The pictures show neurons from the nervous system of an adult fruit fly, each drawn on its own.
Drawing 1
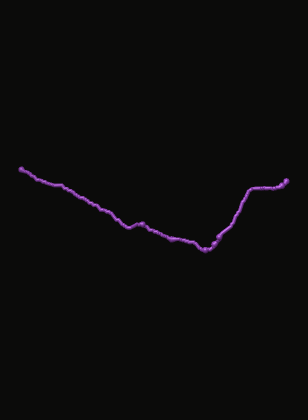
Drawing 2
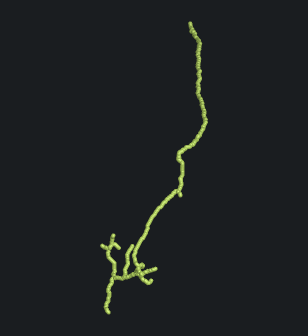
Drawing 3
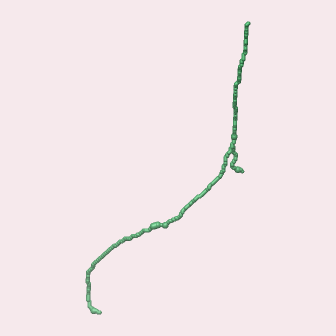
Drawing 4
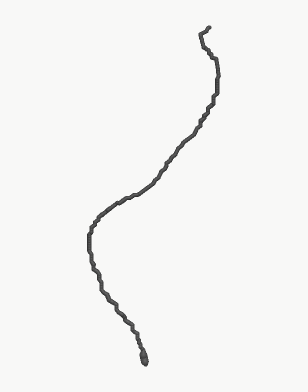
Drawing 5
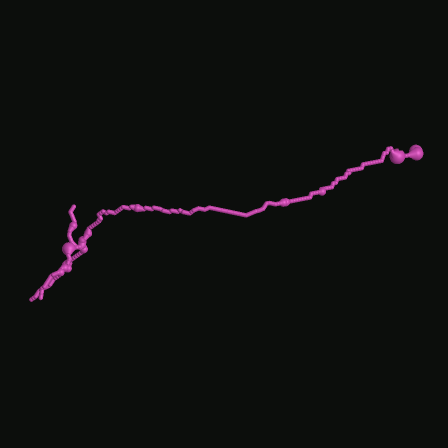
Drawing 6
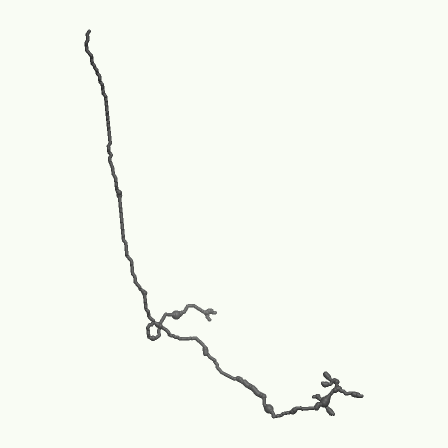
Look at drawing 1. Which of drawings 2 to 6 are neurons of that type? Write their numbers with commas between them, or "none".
2, 3, 6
